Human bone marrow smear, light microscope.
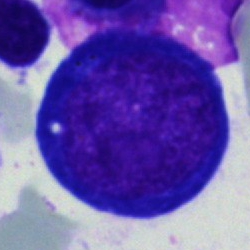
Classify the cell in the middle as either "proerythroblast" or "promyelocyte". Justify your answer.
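This is a proerythroblast. Point by point: the chromatin is fine and evenly spread; the cytoplasm is a thin, deep blue rim around the nucleus; one small clear spot lies near the left edge of the cell.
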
